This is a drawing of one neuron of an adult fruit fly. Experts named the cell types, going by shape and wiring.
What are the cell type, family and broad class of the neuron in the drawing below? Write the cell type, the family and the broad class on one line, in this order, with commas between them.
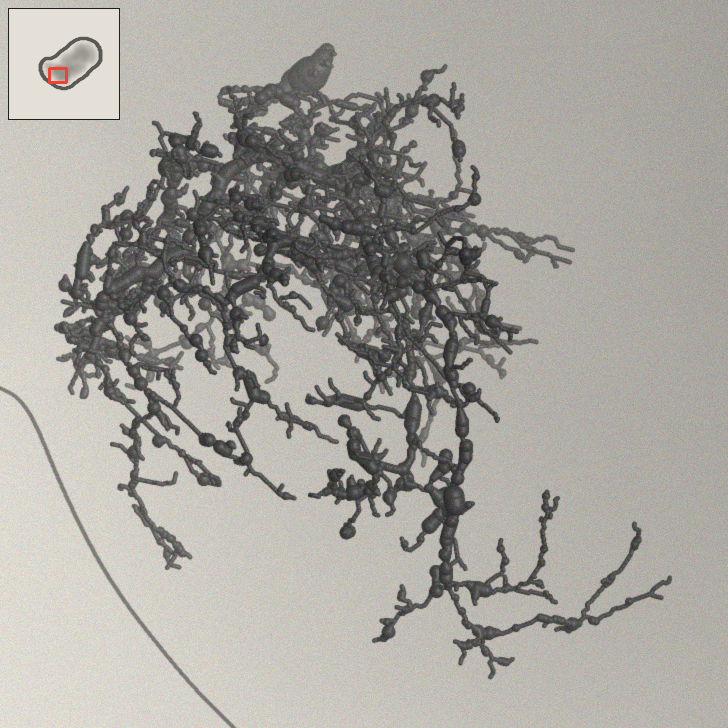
IN03B035, hemilineage 03B, nerve-cord intrinsic neuron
